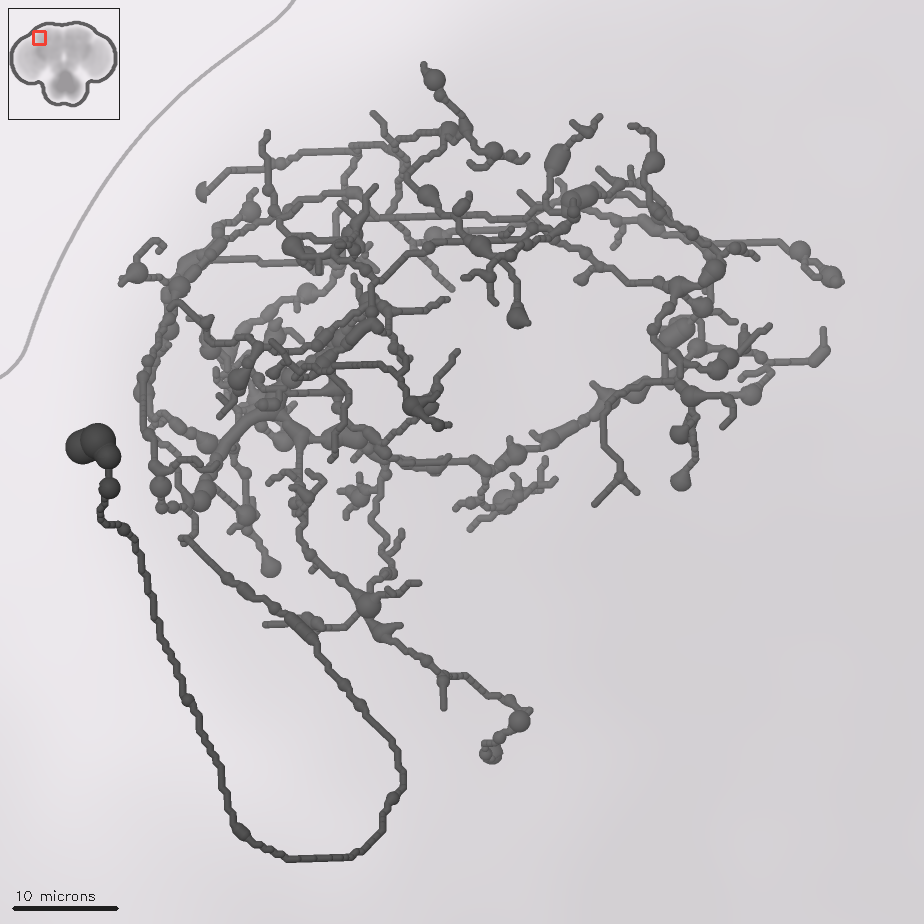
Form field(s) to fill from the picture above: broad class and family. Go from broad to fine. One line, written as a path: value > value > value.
central-brain intrinsic neuron > hemilineage LHl4_dorsal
